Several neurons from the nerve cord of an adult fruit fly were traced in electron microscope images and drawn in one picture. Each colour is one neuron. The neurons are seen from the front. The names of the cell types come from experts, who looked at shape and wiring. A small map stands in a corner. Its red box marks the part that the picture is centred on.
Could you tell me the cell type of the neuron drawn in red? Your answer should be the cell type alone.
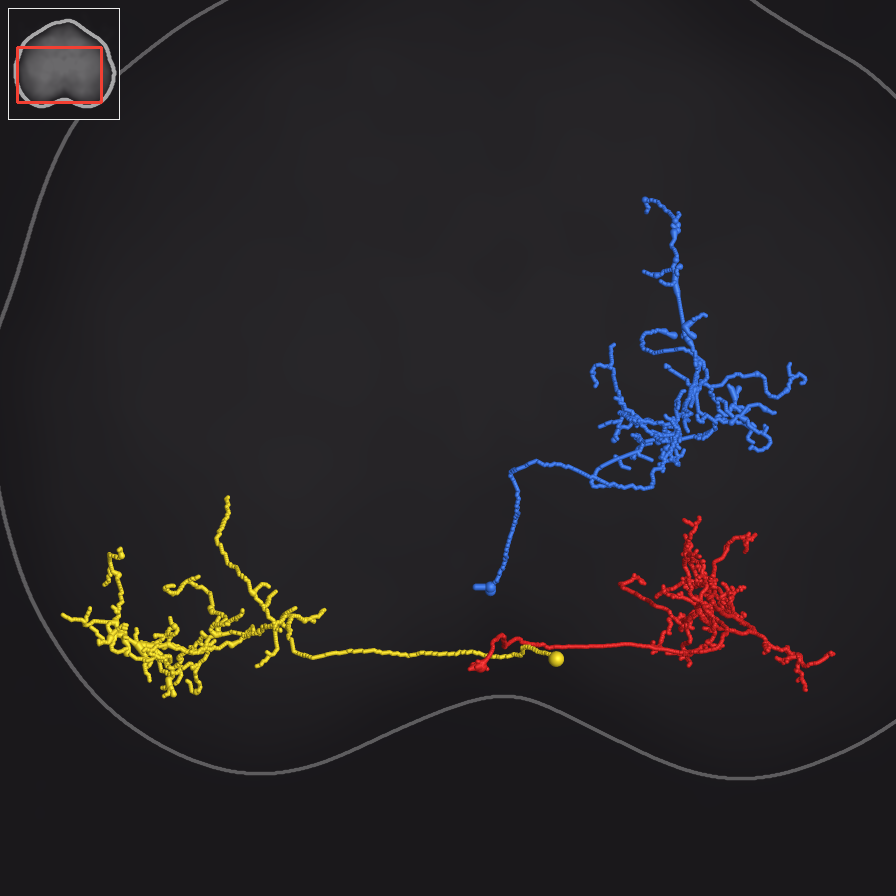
IN14A117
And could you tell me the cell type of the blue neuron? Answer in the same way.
IN14A114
